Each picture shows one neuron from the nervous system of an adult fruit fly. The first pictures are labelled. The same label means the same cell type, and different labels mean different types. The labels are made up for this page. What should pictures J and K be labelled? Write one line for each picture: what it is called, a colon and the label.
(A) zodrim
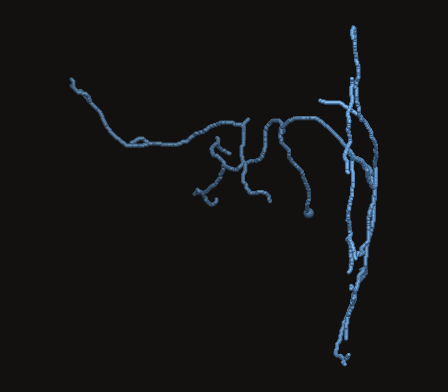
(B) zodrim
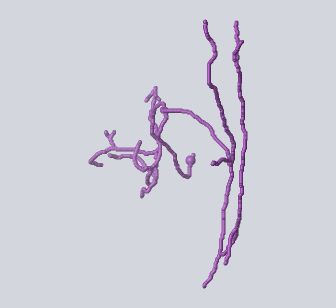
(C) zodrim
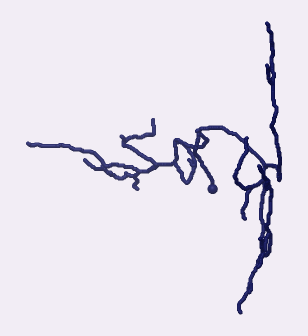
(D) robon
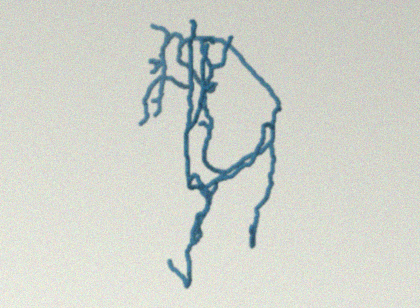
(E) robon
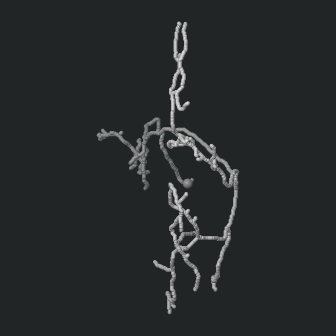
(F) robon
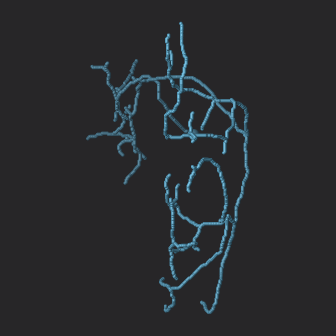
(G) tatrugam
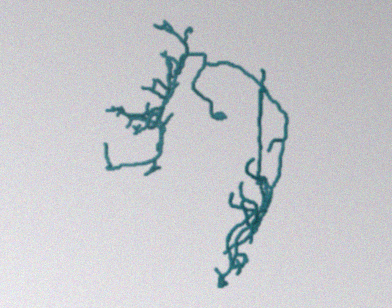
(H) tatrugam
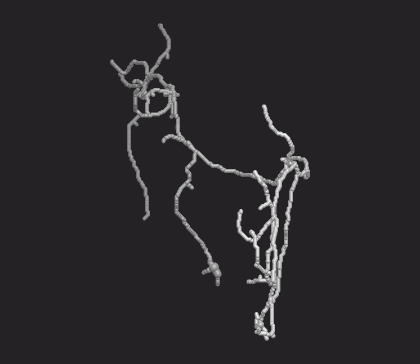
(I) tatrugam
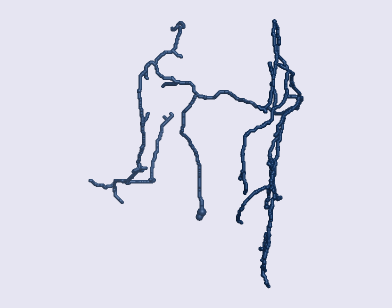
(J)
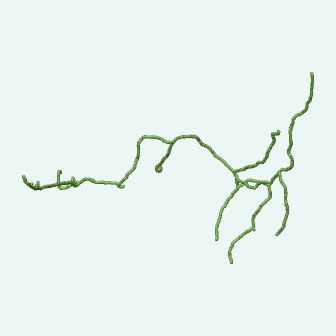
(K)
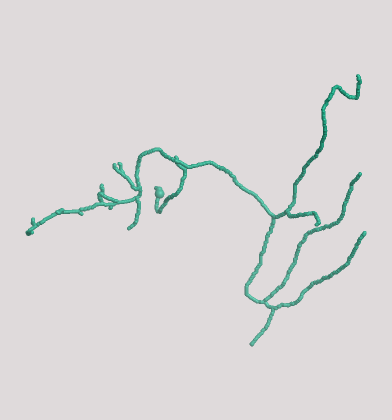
J: zodrim
K: zodrim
